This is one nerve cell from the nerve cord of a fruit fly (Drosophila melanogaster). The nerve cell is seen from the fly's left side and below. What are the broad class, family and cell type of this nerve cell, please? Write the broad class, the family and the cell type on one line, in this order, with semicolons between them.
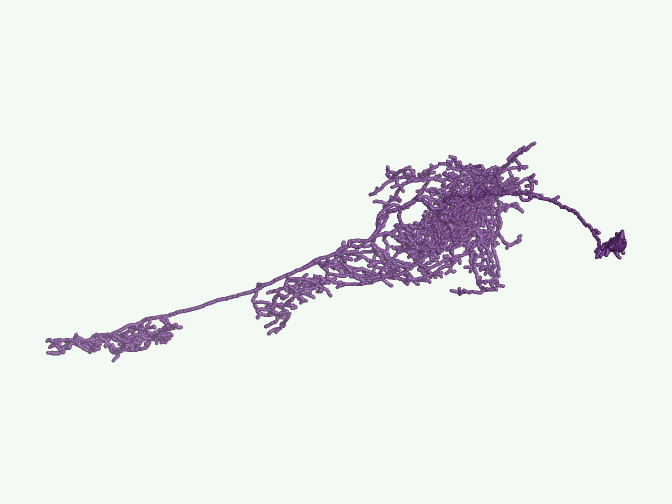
nerve-cord intrinsic neuron; hemilineage 06B; IN06B017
